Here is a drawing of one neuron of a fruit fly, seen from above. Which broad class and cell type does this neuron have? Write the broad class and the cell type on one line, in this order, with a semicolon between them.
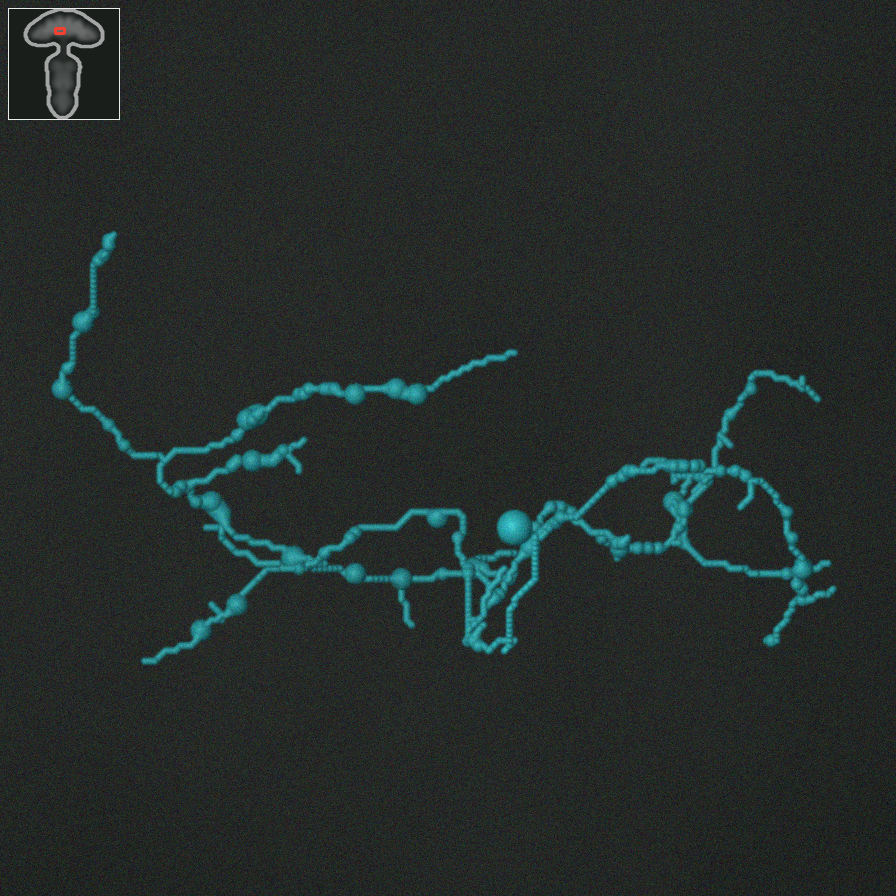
central-brain intrinsic neuron; CB1844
